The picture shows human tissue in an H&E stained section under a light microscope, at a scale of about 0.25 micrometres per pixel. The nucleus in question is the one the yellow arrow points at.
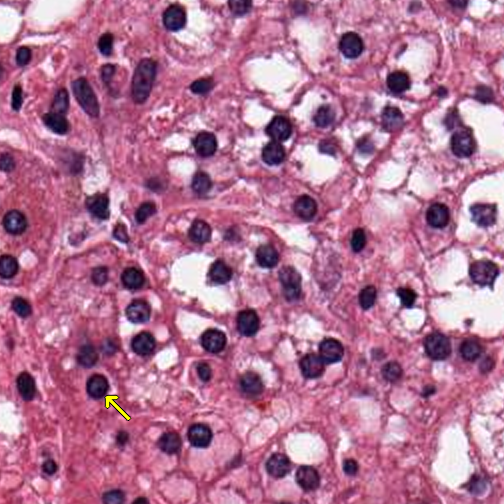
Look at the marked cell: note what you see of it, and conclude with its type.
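The cytoplasm is pink and finely granular, with no clear vacuoles. The outline of the cell is indistinct, and its cytoplasm blends into the pink cytoplasm of the cells beside it. It is an adrenal cortical cell.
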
